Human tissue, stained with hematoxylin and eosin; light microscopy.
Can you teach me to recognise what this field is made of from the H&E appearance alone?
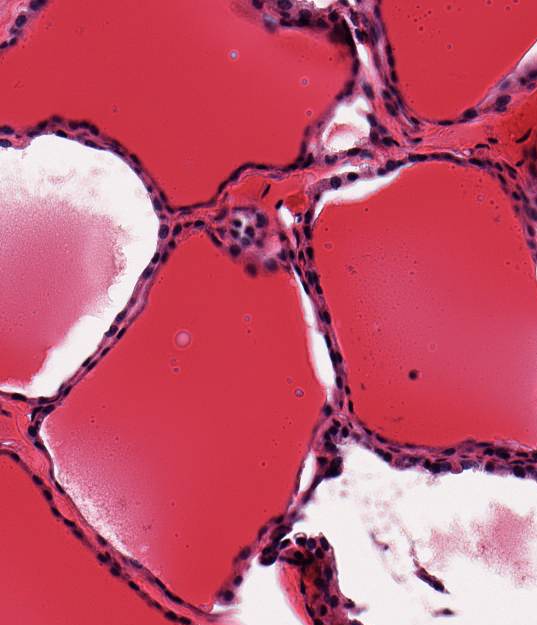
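What you see here is a thyroid follicle. Look at the few large closed follicles packed edge to edge, each full of homogeneous, deeply eosinophilic colloid and lined by one layer of flattened cells.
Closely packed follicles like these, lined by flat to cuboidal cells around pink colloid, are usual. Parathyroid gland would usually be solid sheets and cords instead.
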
